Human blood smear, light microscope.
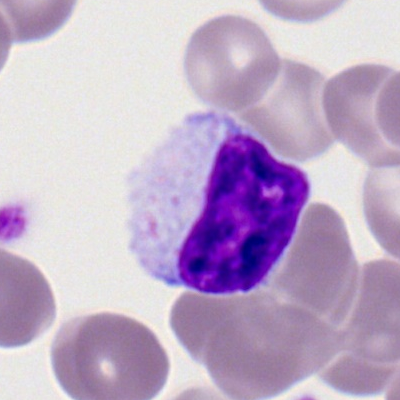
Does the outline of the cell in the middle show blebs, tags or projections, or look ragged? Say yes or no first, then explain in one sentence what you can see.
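Yes. The cell outline is ragged along its left edge.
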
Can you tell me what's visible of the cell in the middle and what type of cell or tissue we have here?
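Look first at the nucleus: it sits off-centre, toward the right. The cytoplasm is plentiful, taking up roughly the left half of the cell, and very pale greyish-lilac. You can find a few fine pinkish-red granules scattered through it. This cell is a lymphocyte.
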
